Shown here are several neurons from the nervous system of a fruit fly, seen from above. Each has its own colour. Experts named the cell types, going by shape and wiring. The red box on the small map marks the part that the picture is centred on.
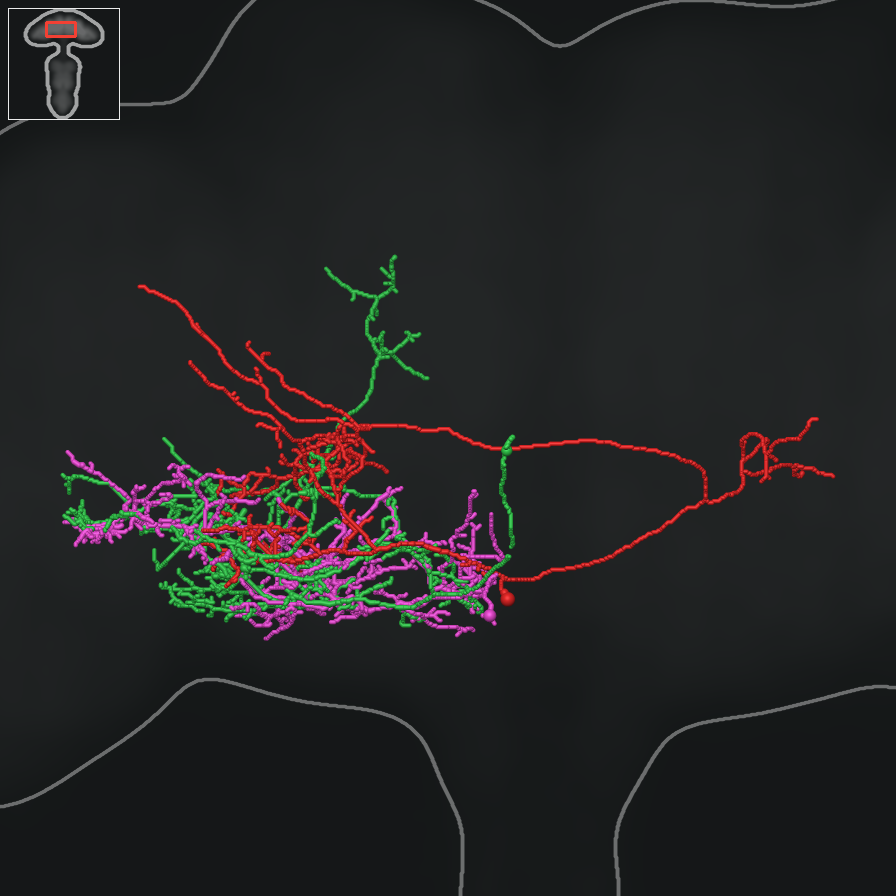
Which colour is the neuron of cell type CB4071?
red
